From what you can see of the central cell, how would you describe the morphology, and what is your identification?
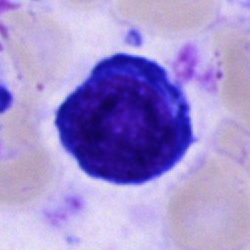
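Roughly round outline, slightly uneven and bumpy along the top. The nucleus fills almost the whole cell, so there's at most a thin dark blue rim of cytoplasm at the edge. Chromatin is dense and dark purple-blue, with faintly lighter mottled patches. So, a proerythroblast.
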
